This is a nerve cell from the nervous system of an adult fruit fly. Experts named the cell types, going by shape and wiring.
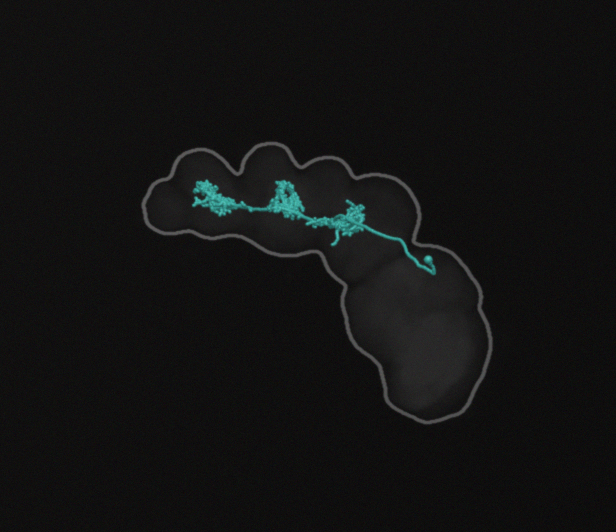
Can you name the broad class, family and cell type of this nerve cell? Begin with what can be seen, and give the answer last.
As drawn here it is more than twice as wide as it is tall. Its broad class is descending neuron. The family is DNge. Its cell type is DNge074.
